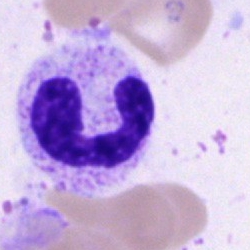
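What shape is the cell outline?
Round and smooth.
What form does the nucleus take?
A curved band shaped like a U, open toward the top, with dark purple, coarsely clumped chromatin.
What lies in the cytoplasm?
Fine pink-violet granules, scattered throughout.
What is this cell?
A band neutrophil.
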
